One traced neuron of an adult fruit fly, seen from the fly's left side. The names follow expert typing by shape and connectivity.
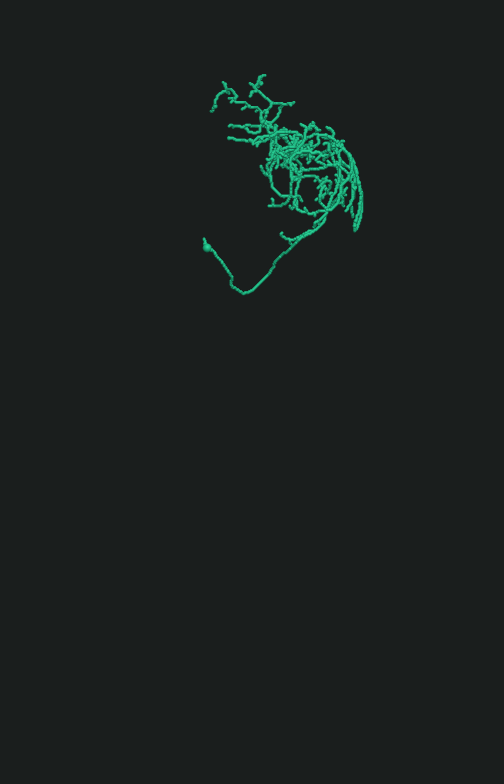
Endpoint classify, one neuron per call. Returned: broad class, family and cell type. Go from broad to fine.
central-brain intrinsic neuron; hemilineage SLPpl3; CB2292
